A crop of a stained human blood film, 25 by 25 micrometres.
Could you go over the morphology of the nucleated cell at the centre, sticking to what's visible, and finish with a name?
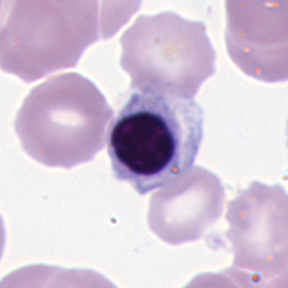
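What can I actually see here? The cell's outline is irregular rather than smoothly round. Its nucleus lies off-centre, toward the left side. Checking the cytoplasm: it isn't filled with coarse granules, and I find no vacuoles in it. The cell is a normoblast.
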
